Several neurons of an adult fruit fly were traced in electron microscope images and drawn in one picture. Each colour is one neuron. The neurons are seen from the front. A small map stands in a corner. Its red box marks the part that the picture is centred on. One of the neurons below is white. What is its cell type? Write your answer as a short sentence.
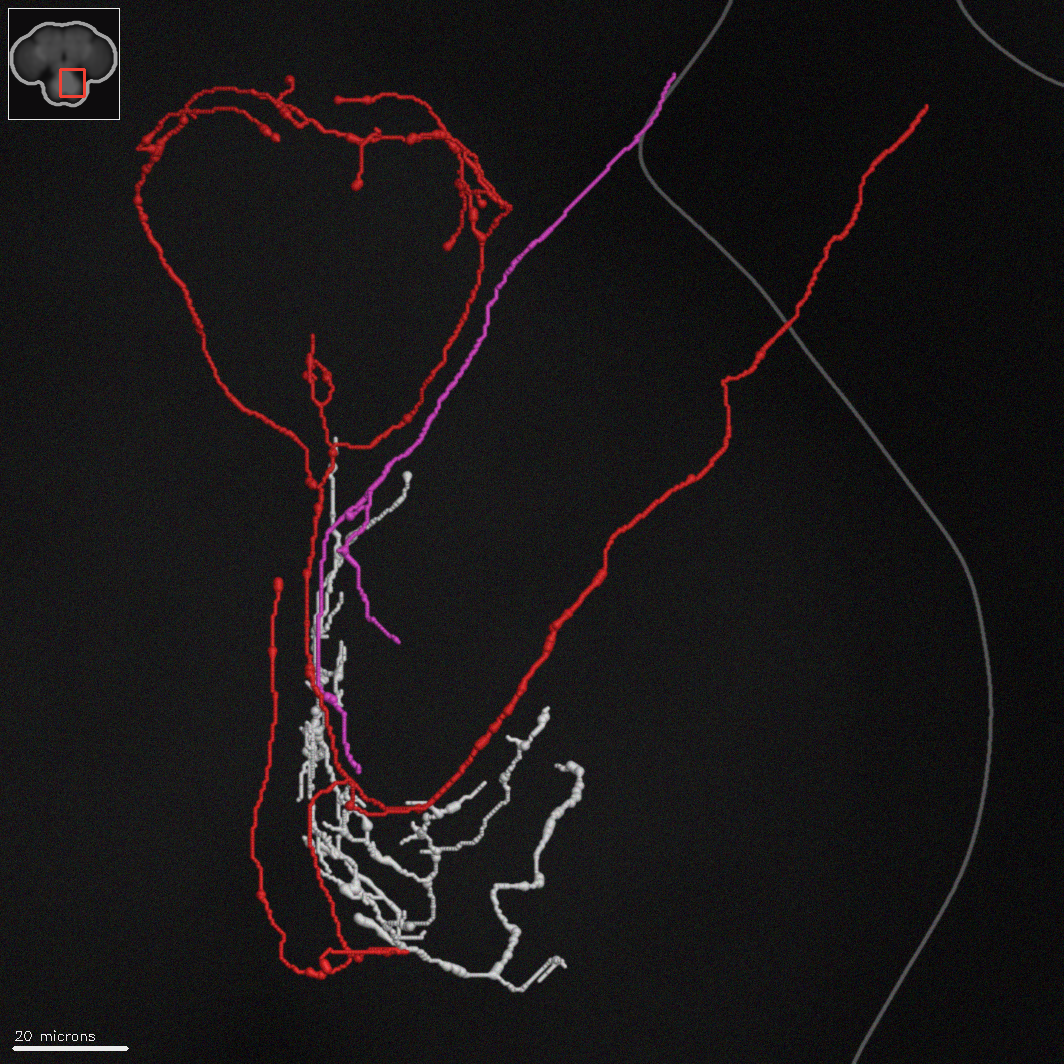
The cell type is SNxx29.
